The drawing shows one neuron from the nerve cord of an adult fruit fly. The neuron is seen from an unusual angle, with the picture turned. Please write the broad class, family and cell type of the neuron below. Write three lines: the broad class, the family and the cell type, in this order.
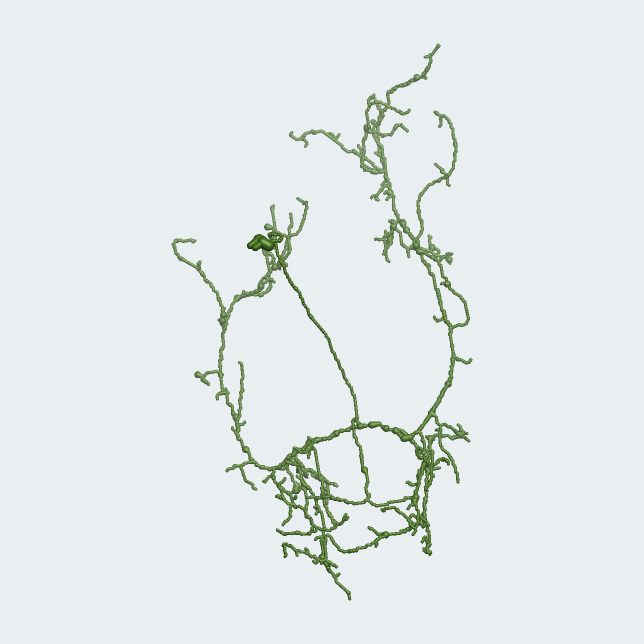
nerve-cord intrinsic neuron
hemilineage 00A
IN00A053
